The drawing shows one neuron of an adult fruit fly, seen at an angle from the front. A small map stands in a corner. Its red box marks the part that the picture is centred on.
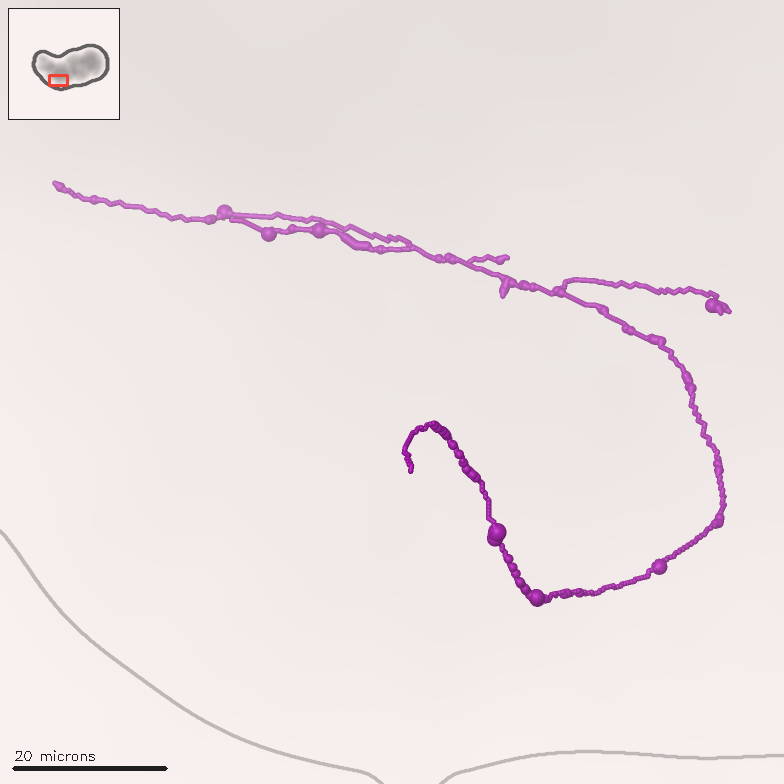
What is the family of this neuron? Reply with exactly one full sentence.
By family, this neuron is grouped as class mechanosensory tactile.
